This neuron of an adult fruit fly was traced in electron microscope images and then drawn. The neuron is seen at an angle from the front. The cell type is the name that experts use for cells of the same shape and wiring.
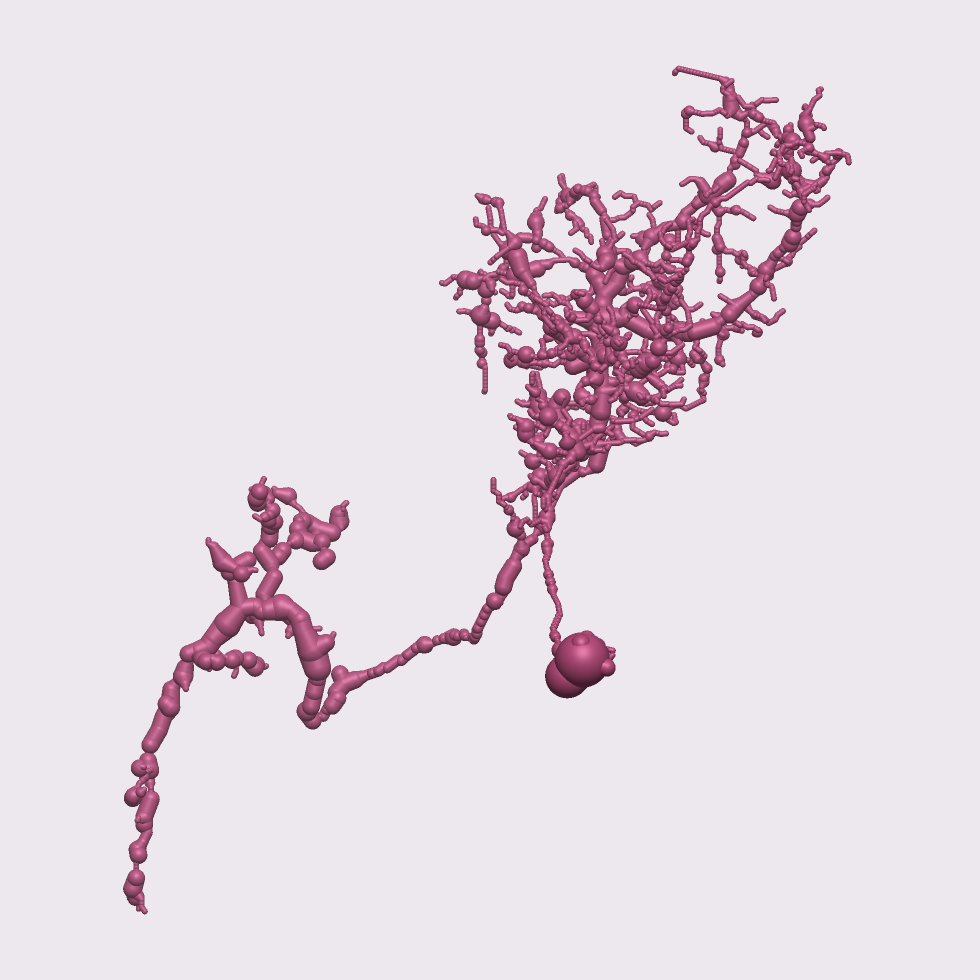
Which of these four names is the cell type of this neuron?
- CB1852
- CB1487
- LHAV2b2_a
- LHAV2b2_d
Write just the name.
LHAV2b2_a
